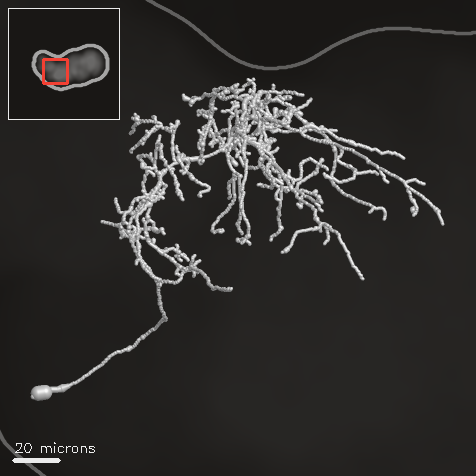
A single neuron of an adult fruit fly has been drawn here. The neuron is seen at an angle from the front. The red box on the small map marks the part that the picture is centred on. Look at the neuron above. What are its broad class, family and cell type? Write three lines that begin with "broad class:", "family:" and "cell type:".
broad class: nerve-cord intrinsic neuron
family: hemilineage 06A
cell type: IN06A012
